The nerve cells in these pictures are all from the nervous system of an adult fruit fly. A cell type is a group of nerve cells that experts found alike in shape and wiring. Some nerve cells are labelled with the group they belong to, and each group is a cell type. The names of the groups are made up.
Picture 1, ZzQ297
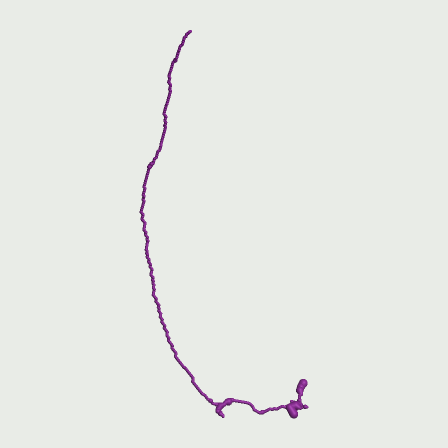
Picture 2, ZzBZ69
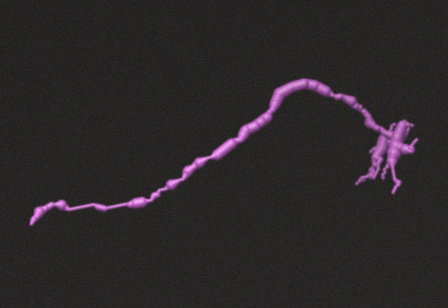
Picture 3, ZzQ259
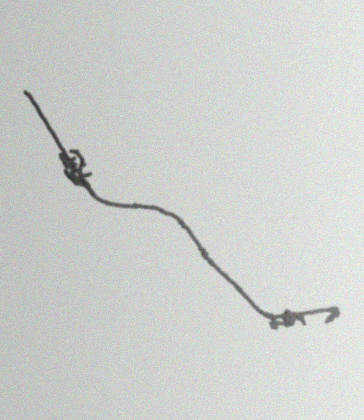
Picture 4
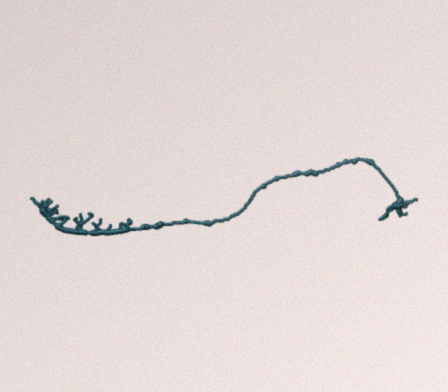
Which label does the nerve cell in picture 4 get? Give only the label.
ZzBZ69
